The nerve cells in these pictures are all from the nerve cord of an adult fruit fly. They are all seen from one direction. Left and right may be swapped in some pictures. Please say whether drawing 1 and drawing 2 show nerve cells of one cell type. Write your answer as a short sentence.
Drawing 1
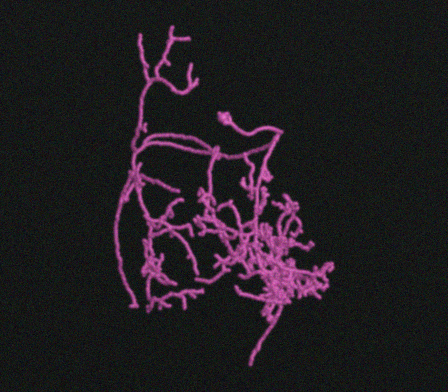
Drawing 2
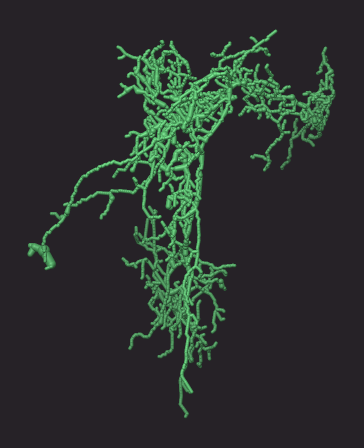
They are of different cell types.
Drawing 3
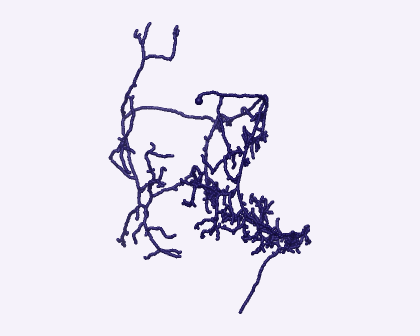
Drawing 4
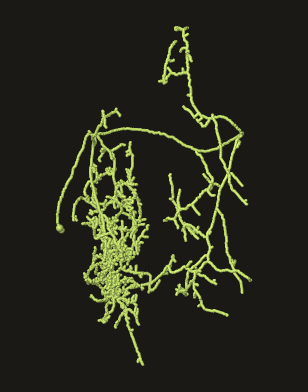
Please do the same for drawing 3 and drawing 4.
They are of different cell types.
